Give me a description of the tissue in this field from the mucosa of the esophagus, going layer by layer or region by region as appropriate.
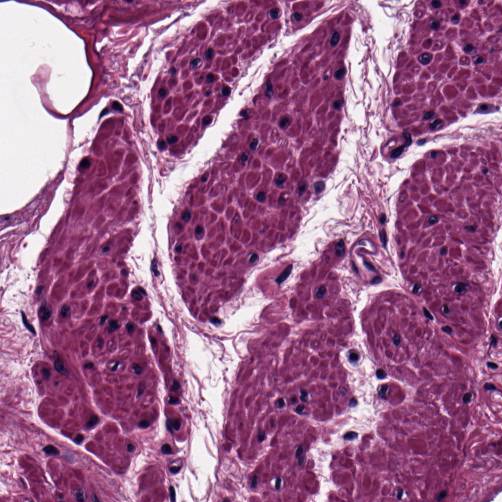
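Separate, irregular bundles of tightly packed cells fill the field, their cytoplasm deep pink-purple. Loose, wispy, pale pink connective tissue septa with scattered thin dark nuclei divide them. Narrow clear clefts, consistent with shrinkage during processing, separate many bundles from the septa.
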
